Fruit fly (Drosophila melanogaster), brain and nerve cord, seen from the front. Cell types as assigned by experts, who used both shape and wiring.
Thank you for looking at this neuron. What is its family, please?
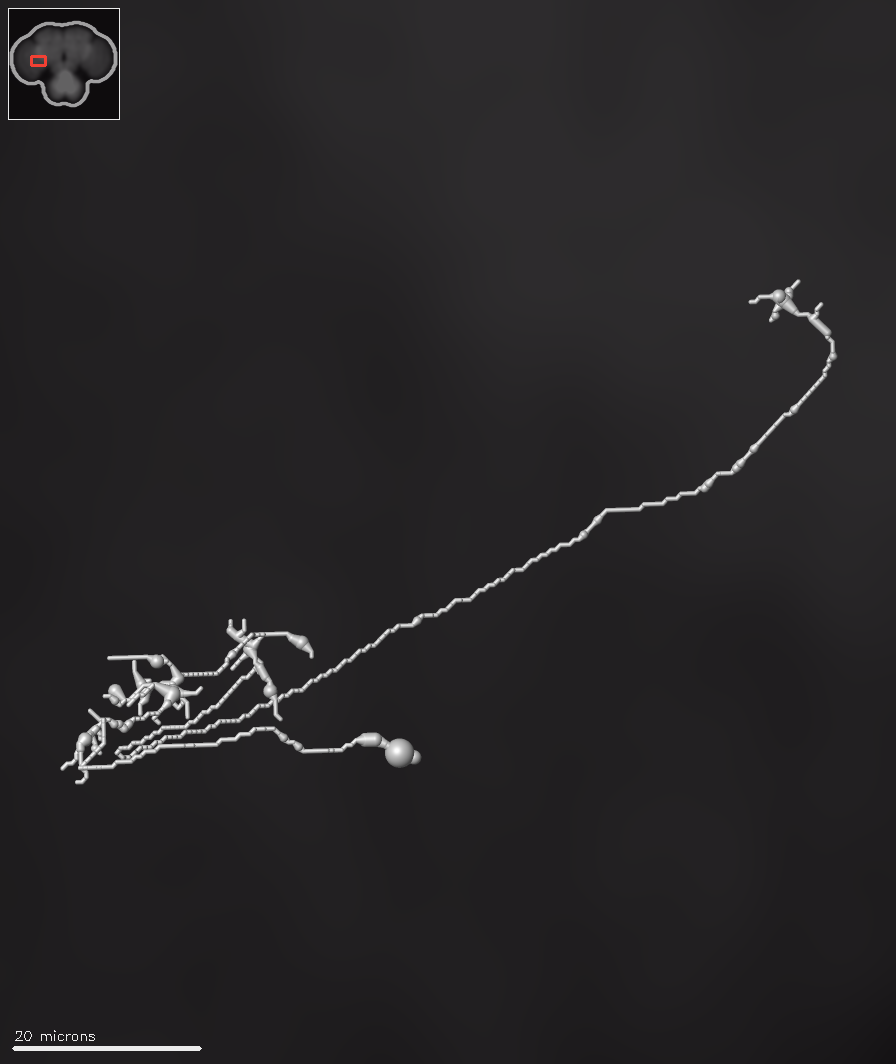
Tm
